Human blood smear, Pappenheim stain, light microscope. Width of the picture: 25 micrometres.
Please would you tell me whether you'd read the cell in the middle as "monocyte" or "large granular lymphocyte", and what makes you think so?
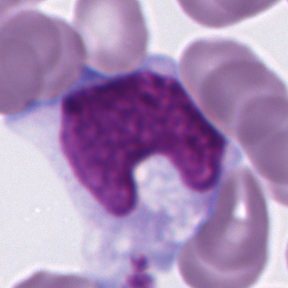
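This is a monocyte, not a large granular lymphocyte. Its nucleus is horseshoe-shaped, notch opening downward, with finely mottled, lacy chromatin rather than coarse dark blocks.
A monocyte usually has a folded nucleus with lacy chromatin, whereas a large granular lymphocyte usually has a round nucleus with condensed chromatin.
Its cytoplasm is abundant and pale grey-blue.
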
